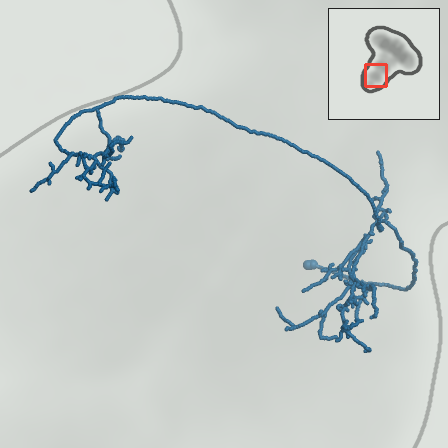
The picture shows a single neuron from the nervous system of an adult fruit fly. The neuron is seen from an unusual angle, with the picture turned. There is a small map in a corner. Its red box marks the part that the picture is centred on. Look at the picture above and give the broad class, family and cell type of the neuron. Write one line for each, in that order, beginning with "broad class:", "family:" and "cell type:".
broad class: nerve-cord intrinsic neuron
family: hemilineage 01A
cell type: IN01A080_a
